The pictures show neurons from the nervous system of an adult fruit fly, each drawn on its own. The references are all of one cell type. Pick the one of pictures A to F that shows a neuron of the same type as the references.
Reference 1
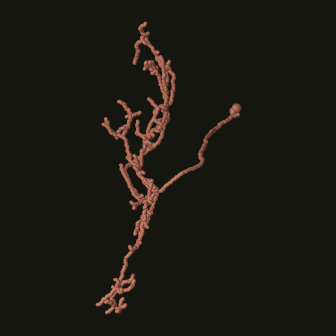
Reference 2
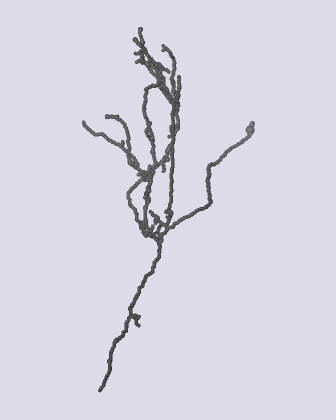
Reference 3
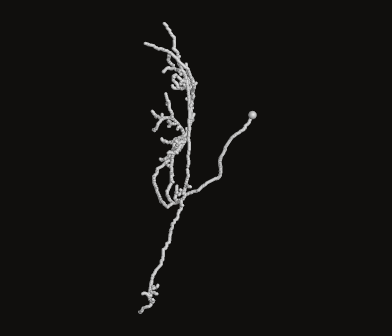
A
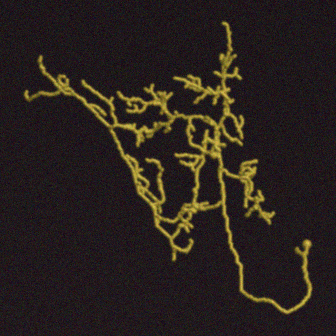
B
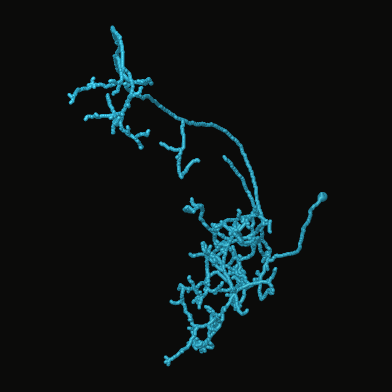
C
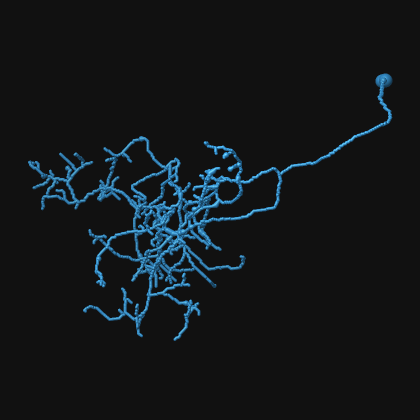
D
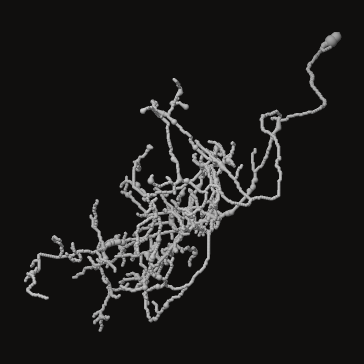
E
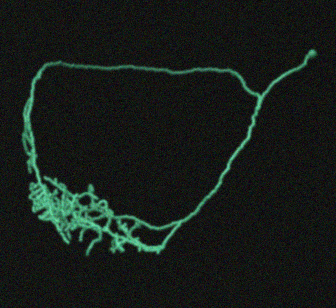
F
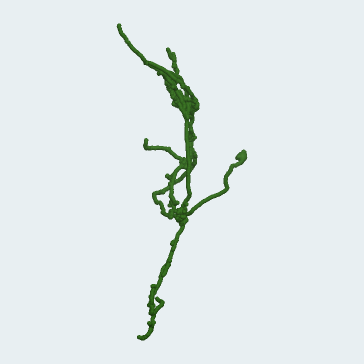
F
